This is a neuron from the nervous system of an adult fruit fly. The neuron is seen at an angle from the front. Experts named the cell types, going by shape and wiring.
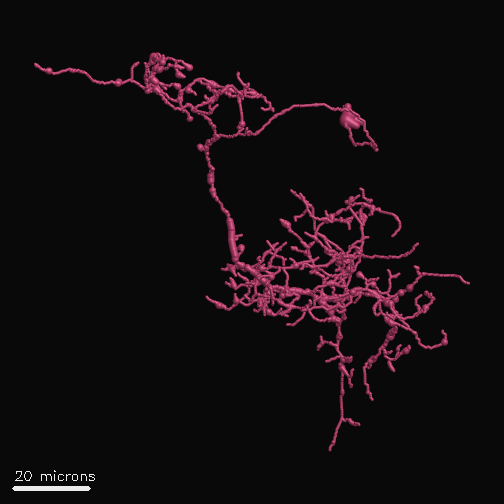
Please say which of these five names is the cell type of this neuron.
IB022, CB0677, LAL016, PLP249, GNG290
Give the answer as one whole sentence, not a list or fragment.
A cell of type IB022 is what this neuron is.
